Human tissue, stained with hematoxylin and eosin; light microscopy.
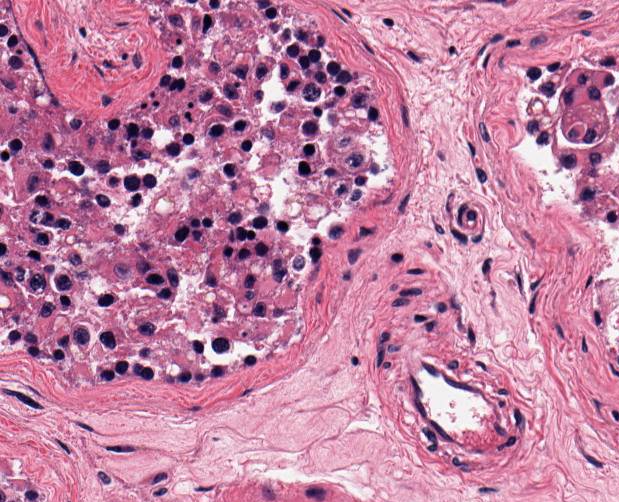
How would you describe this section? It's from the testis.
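Start at the upper left, where a large rounded nest of crowded cells is enclosed by fibrous tissue. A thick band of wavy, concentrically arranged pink collagen rims it. Many of its cells show abundant pink granular cytoplasm and round, dark nuclei. At the upper right edge, a smaller group of large cells has round nuclei with visible nucleoli.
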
